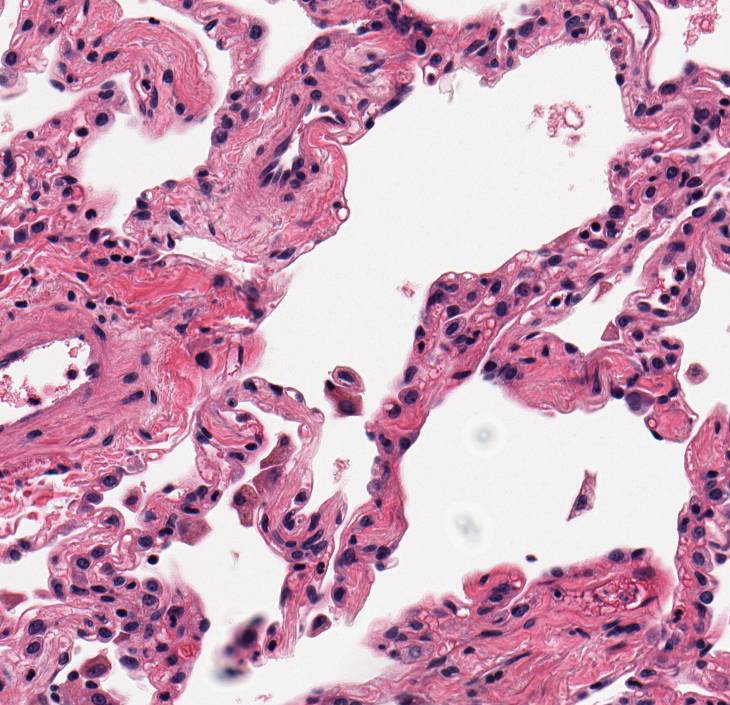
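Lung. Lining: a single row of plump cuboidal cells, their round dark nuclei bulging into the spaces, best seen along central and right walls. Walls: widened by wavy pink collagen with scattered spindle-shaped nuclei, thickest in the left half. Spaces: almost empty, with a few small detached cells and fragments just left of centre. Fat cells: none.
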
